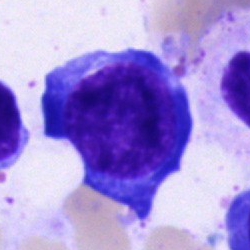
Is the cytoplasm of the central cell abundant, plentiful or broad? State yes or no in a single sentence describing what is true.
No, its cytoplasm is scant rather than broad.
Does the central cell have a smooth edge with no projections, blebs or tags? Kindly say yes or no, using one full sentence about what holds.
No, the cell's outline is not smooth; it is ragged or frayed, or has projections, blebs or tags.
